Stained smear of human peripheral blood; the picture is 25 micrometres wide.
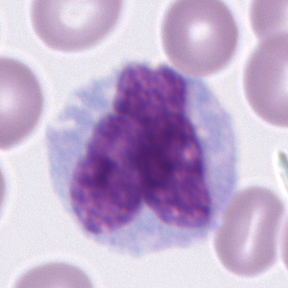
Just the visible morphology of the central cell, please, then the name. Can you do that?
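Looking at size first, the cell measures about 17 micrometres across, and its nucleus takes up about 60% of the cell's area. The nucleus is not even in width: its upper part is narrower than its lower part. Around it the cytoplasm is pale grey-blue, and I see no distinct granules in it. Out at the edge, the border of the cell is faint and slightly ragged. The cell is a monocyte.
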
